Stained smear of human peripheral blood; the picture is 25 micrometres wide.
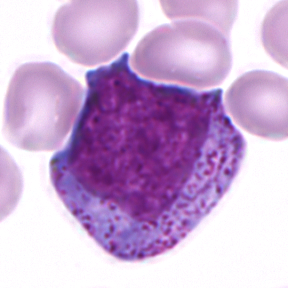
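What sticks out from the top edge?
A small pointed projection.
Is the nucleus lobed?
No, it is one mass filling the upper and left part, with a wide pale bluish band of cytoplasm along the lower and right sides.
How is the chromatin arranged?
Finely stippled, not in coarse dark clumps.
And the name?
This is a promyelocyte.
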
